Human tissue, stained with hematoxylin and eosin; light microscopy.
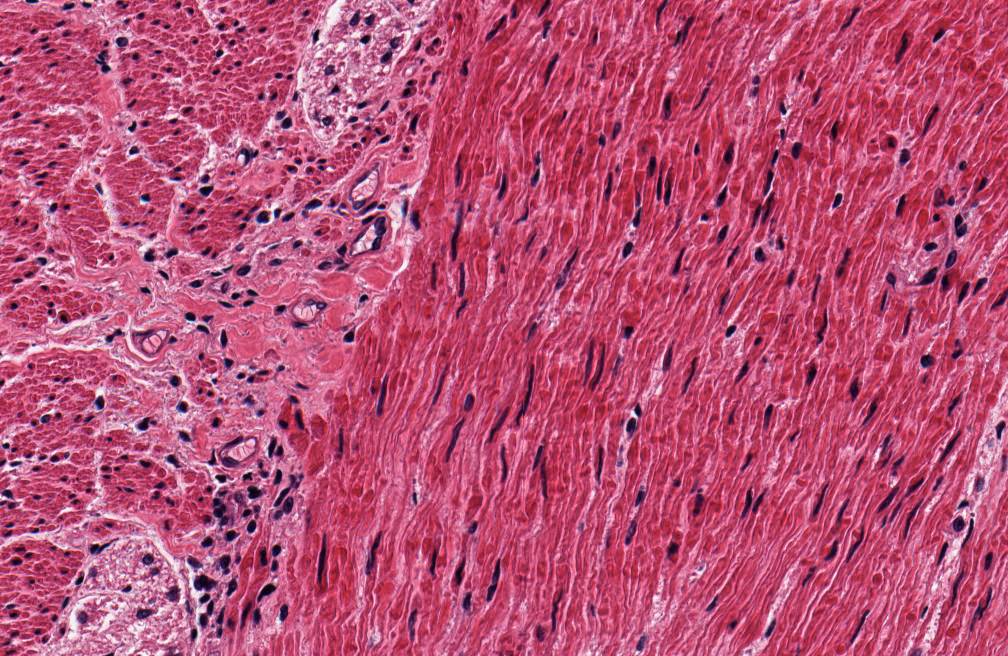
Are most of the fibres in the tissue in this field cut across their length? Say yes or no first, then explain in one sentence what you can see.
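No. The left third of the field shows muscle fibres cut across in bundles, while the right two-thirds shows fibres cut along their length.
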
